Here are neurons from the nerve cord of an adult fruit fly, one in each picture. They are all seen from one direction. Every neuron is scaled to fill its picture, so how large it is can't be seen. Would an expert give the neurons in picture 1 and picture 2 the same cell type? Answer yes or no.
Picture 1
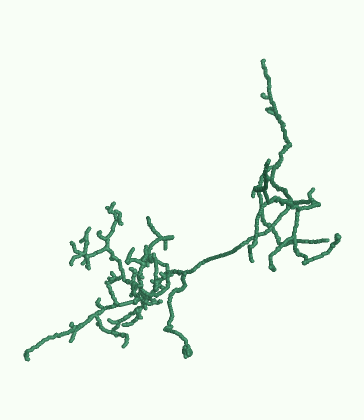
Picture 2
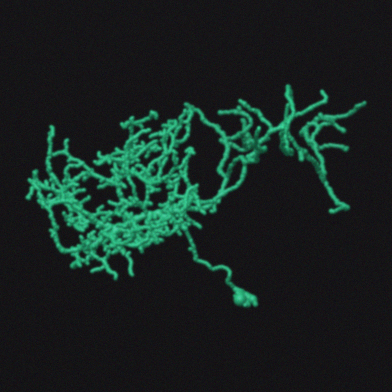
no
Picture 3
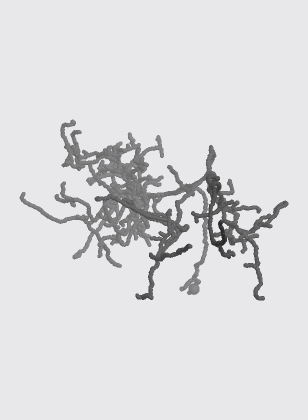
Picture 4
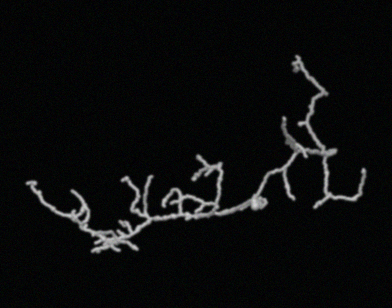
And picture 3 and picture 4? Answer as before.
no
